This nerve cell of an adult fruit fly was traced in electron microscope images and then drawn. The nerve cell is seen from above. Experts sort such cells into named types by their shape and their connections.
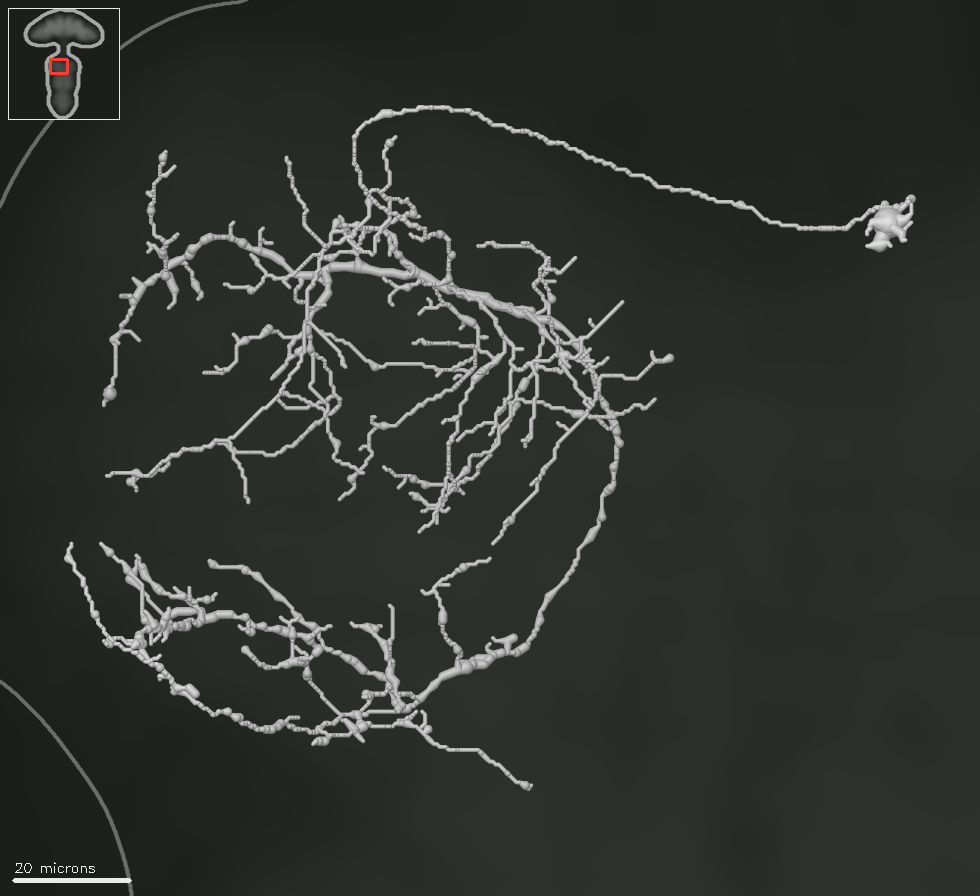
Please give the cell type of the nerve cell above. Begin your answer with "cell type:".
cell type: IN01A039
